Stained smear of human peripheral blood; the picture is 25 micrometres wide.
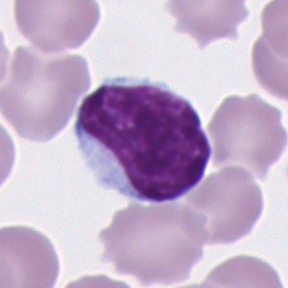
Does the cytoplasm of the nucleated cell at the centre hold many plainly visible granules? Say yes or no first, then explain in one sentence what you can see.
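No. No granules are visible in the cytoplasm.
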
